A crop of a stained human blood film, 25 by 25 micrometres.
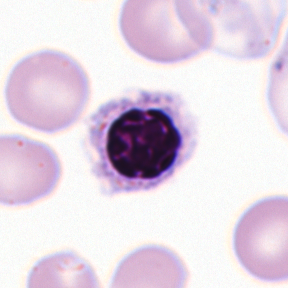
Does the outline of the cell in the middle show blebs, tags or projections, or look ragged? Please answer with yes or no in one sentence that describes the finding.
Yes, the outline of the cell is rough.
